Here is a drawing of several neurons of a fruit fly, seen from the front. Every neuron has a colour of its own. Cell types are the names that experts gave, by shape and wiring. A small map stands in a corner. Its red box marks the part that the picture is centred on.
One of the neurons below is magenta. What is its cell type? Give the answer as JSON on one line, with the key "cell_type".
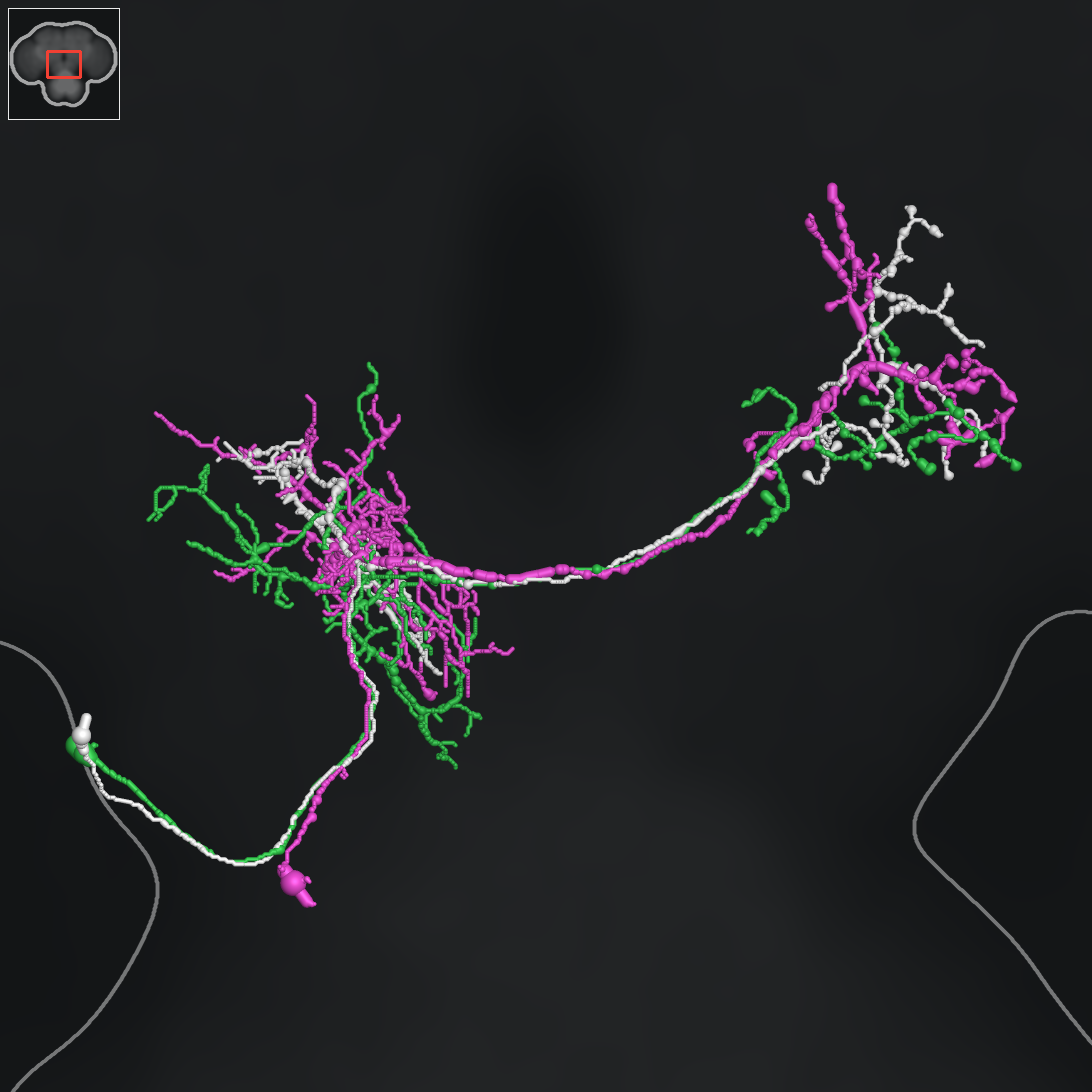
{"cell_type": "GNG358"}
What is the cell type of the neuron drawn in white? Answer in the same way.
{"cell_type": "GNG624"}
